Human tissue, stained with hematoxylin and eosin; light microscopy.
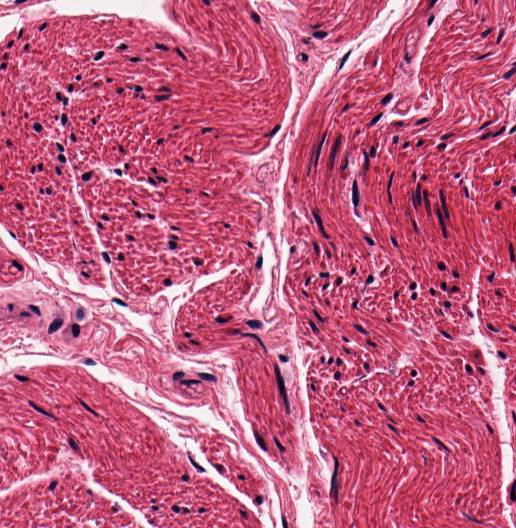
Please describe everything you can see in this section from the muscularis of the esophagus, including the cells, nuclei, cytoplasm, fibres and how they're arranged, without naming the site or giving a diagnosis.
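Let's start with the overall pattern: bundles of smooth muscle cells separated by thin septa make up the field. Now look at the large bundle in the upper left, cut mostly in cross-section and showing small round nuclei. The cytoplasm of the muscle cells takes a uniform deep pink stain. Between the bundles, chiefly down the centre, run thin strands of pale loose connective tissue.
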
